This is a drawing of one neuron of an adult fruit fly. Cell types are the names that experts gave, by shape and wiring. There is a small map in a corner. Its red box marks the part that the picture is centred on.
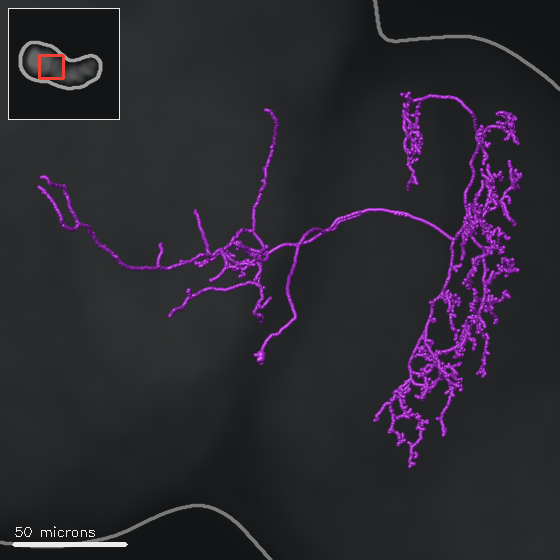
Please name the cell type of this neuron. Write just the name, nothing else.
LPT31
